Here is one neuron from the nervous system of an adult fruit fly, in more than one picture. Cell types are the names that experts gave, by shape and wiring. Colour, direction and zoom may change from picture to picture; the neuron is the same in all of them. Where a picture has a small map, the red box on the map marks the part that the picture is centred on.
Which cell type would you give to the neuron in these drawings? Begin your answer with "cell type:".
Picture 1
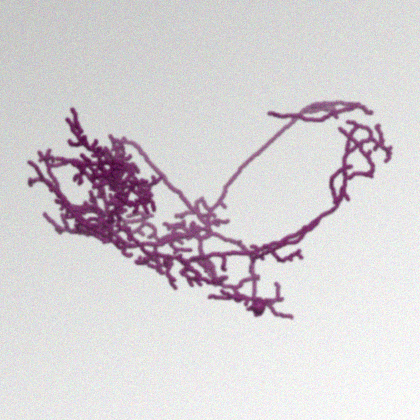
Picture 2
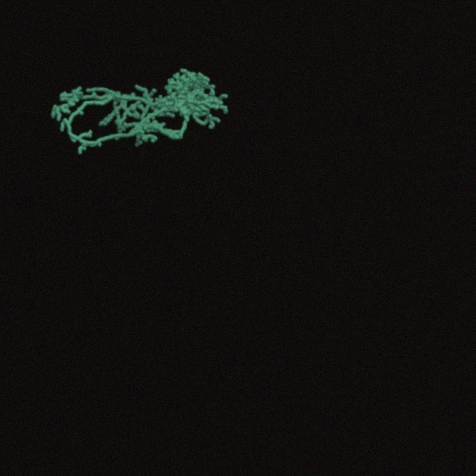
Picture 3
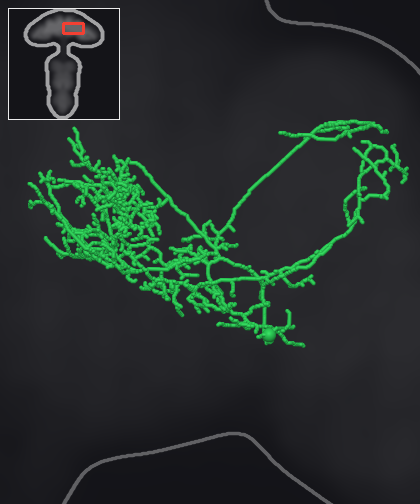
cell type: SMP234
